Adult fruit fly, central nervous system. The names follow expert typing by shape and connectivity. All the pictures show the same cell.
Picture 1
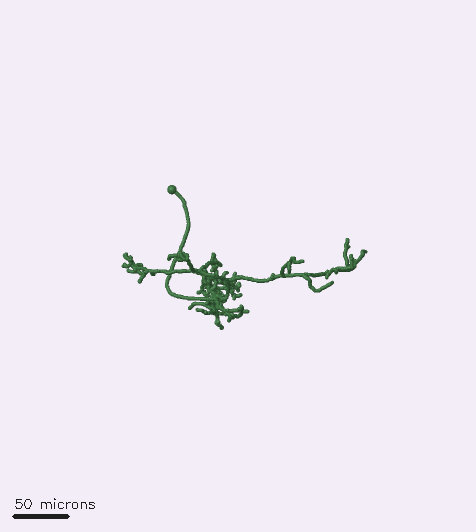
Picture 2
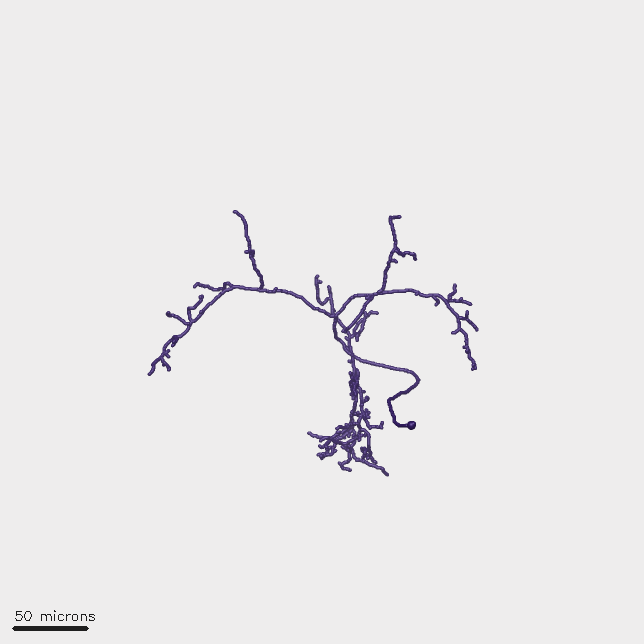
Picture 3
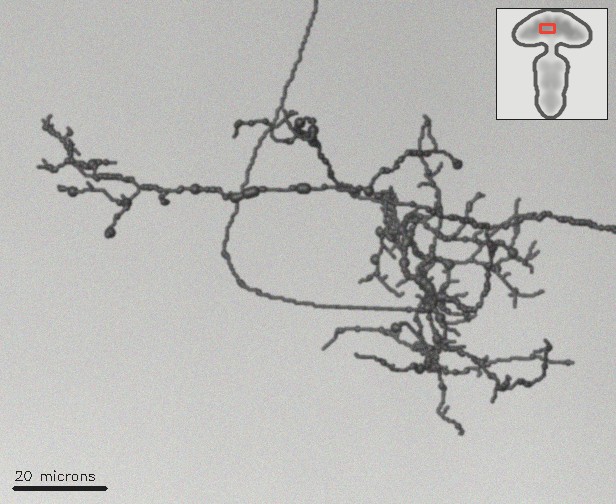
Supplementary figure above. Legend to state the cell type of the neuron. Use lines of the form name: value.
cell type: VES023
